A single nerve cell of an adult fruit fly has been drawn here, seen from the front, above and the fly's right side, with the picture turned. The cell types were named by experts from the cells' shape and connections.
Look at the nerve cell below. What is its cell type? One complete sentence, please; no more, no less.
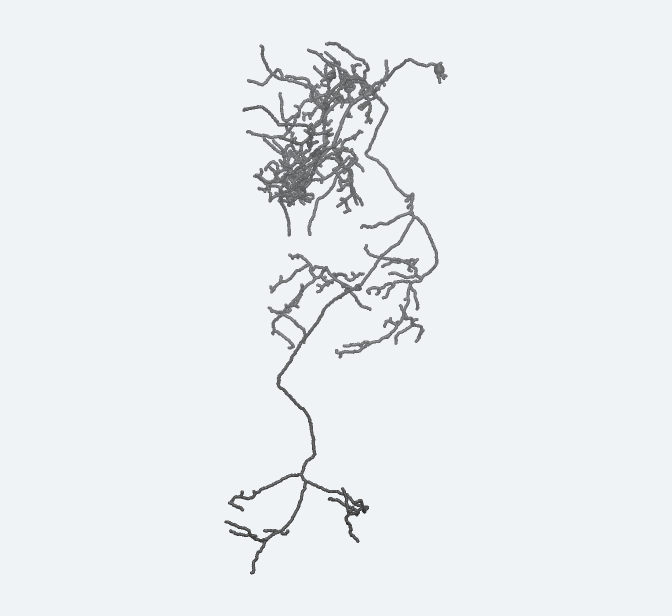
The neuron here is of the cell type AN19B015.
